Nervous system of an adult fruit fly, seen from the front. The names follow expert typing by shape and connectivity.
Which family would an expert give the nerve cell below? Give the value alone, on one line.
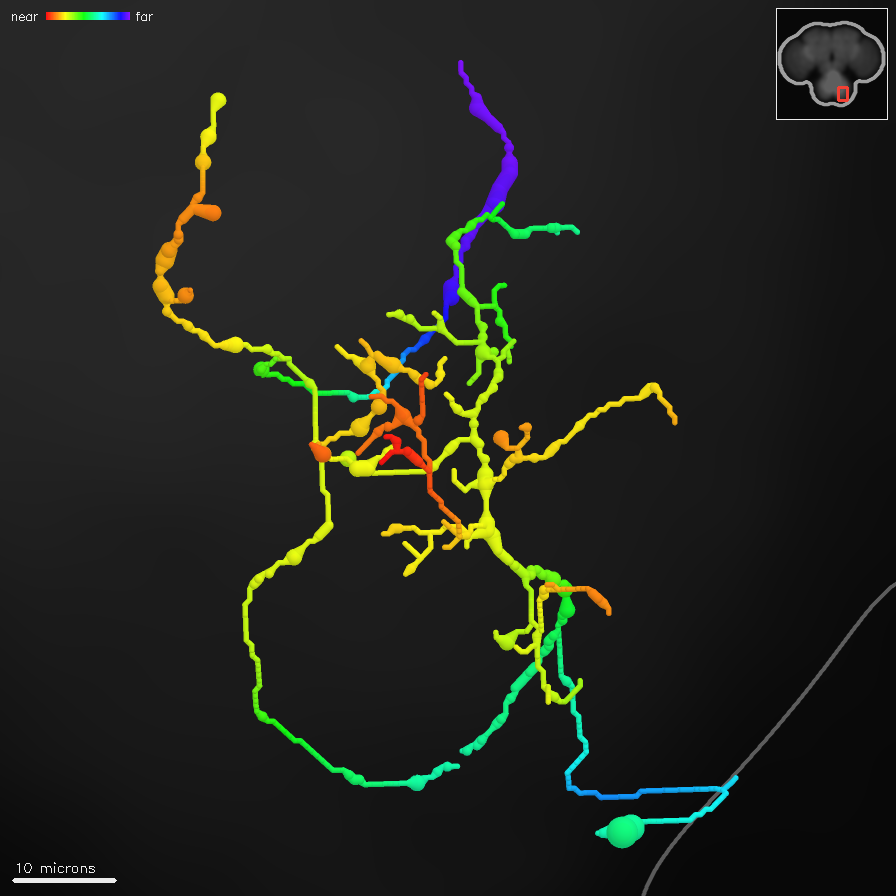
hemilineage 01B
